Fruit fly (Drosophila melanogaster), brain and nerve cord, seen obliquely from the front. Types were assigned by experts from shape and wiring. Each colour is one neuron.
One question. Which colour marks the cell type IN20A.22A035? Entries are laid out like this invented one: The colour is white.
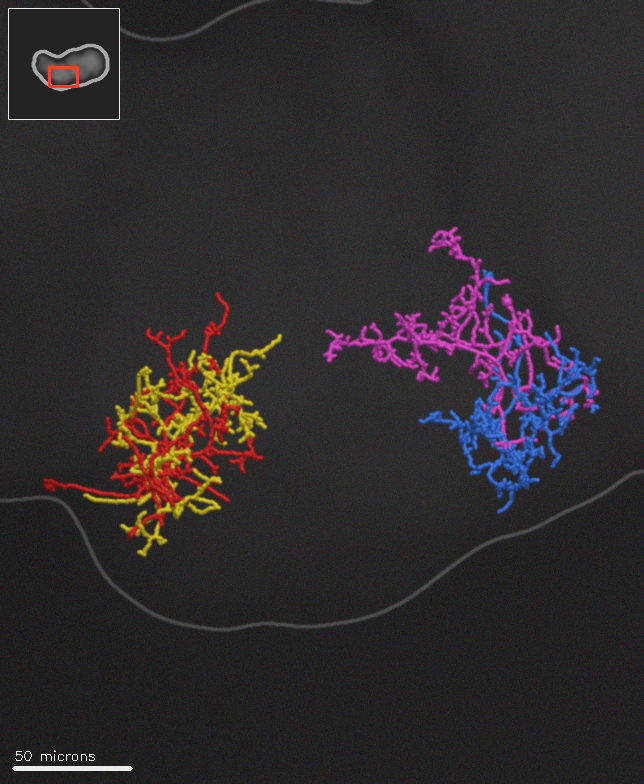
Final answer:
The colour is blue.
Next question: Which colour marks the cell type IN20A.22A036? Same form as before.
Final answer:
The colour is magenta.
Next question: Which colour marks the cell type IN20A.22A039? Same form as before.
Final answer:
The colour is red.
